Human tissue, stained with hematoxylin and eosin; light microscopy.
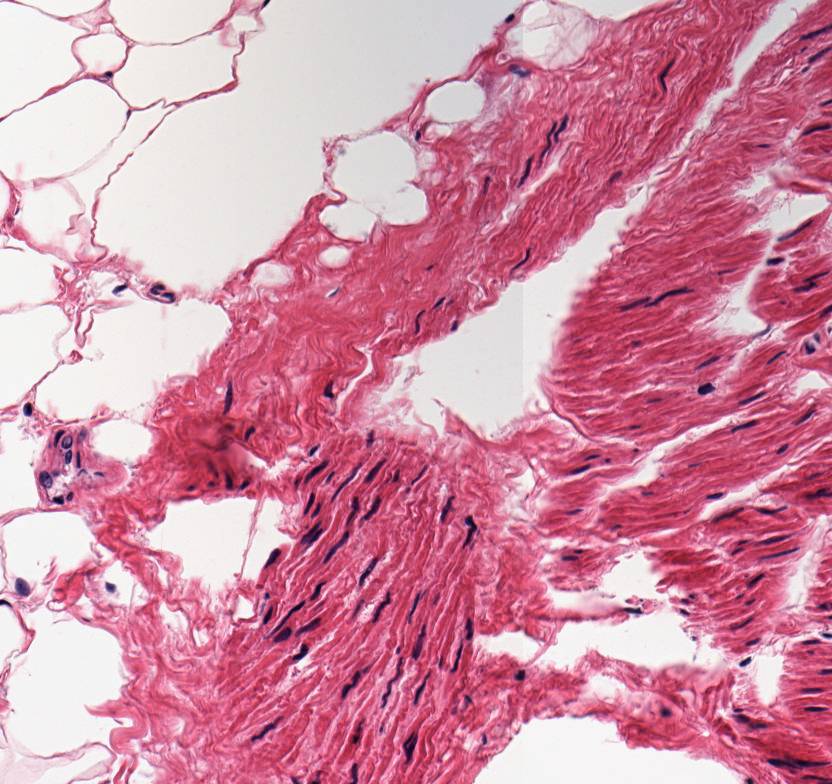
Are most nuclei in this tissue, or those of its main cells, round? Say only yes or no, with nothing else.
No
